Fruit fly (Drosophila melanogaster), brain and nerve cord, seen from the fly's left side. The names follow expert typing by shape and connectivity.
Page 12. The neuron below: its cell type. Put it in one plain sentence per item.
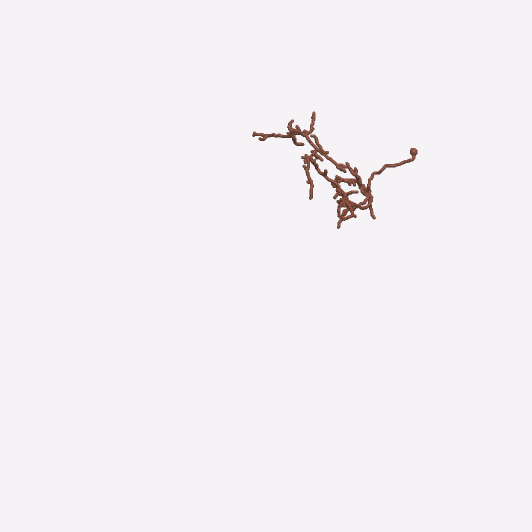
The cell type is CB2200.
